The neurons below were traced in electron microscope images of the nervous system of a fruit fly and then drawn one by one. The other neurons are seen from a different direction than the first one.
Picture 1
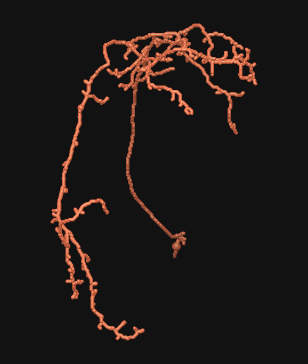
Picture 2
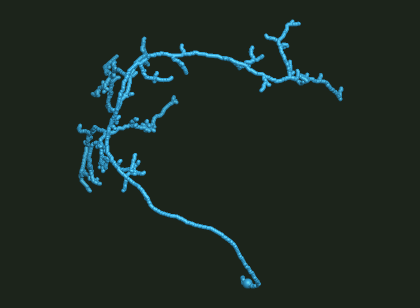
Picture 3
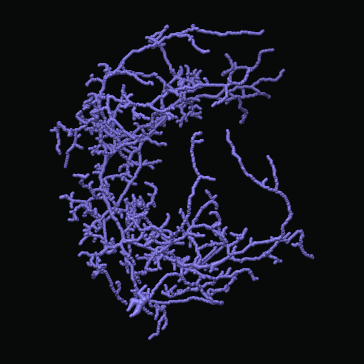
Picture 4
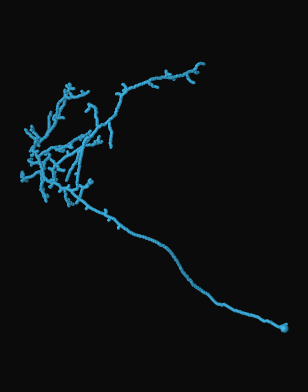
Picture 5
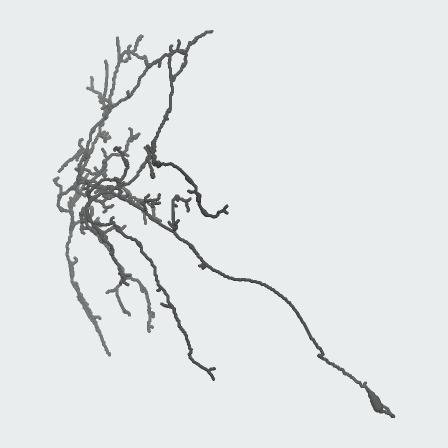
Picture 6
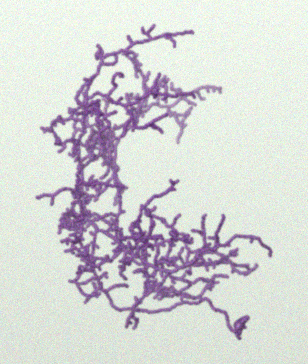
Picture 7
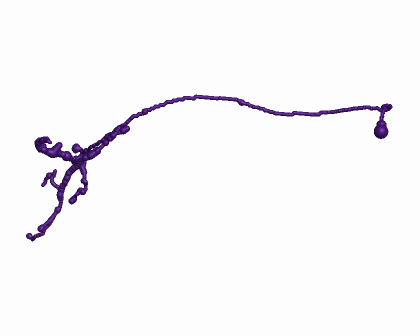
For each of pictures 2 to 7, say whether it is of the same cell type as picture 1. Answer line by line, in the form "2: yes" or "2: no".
2: yes
3: no
4: yes
5: no
6: no
7: no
